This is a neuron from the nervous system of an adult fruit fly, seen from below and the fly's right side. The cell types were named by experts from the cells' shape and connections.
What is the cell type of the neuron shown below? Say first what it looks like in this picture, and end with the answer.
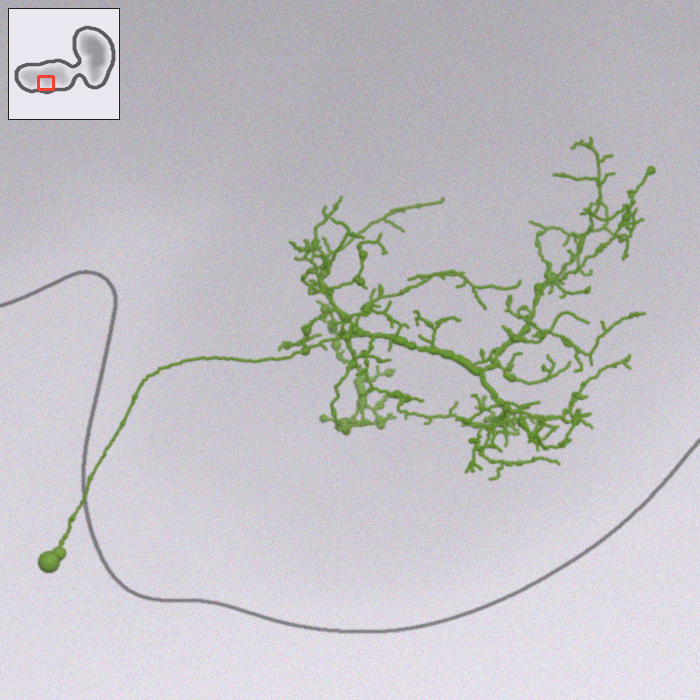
It lies in the nerve cord. Its cell body lies at the lower left of the picture. It is a nerve-cord intrinsic neuron. Its cell type is IN20A.22A042.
